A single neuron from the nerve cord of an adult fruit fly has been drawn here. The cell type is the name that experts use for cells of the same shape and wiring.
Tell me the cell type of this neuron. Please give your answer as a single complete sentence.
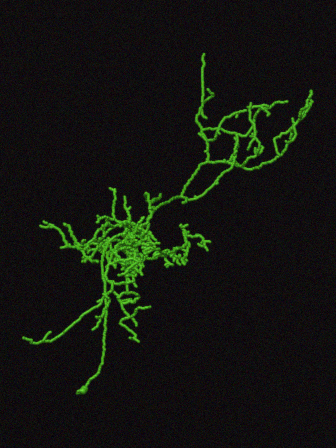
The neuron here is of the cell type IN05B055.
